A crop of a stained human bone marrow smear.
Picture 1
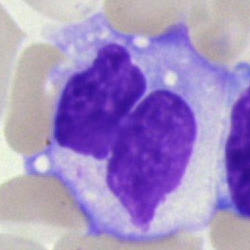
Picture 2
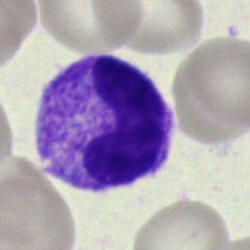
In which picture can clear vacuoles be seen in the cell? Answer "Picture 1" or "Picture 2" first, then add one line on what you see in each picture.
Picture 1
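Picture 1: A few small round clear vacuoles lie in the cytoplasm, mostly above the nucleus.
Picture 2: No vacuoles are seen in the cytoplasm.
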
